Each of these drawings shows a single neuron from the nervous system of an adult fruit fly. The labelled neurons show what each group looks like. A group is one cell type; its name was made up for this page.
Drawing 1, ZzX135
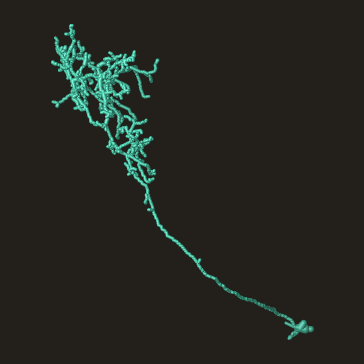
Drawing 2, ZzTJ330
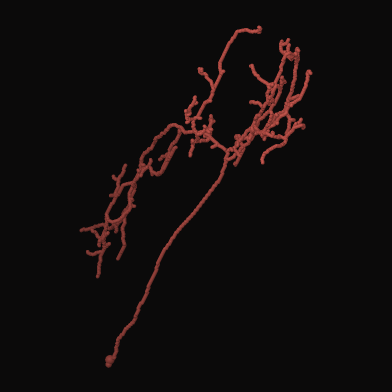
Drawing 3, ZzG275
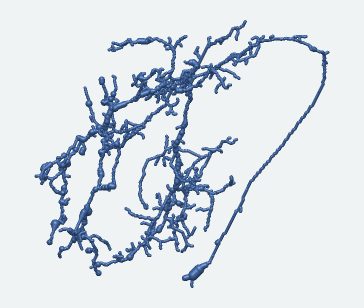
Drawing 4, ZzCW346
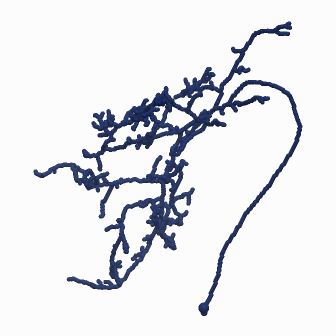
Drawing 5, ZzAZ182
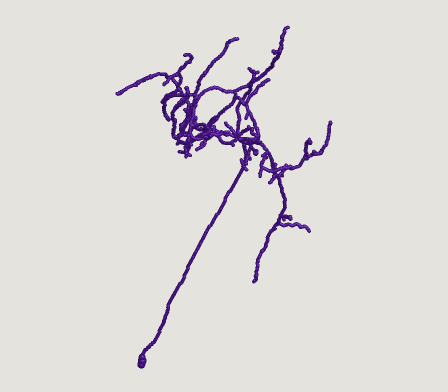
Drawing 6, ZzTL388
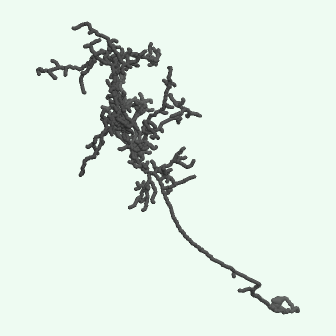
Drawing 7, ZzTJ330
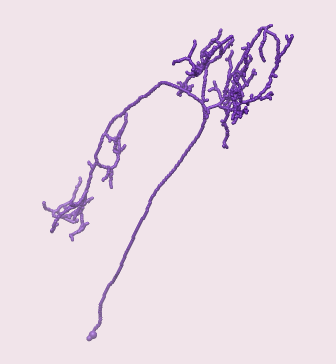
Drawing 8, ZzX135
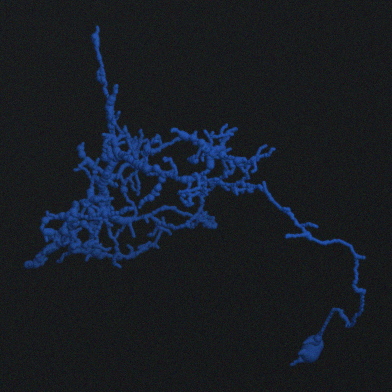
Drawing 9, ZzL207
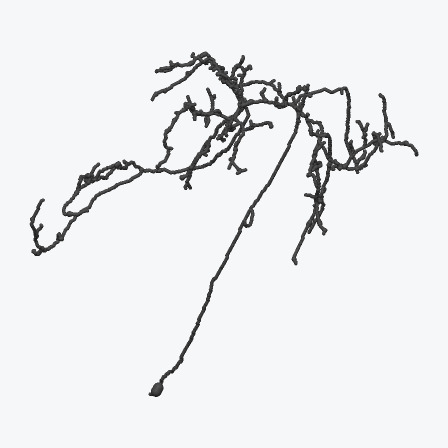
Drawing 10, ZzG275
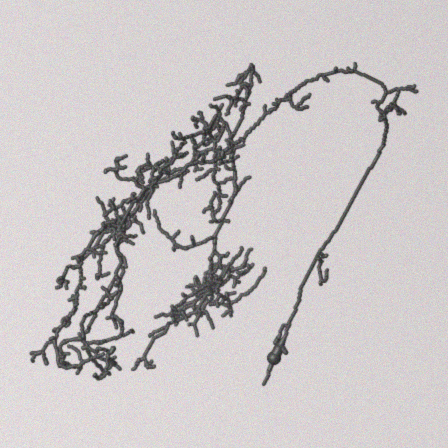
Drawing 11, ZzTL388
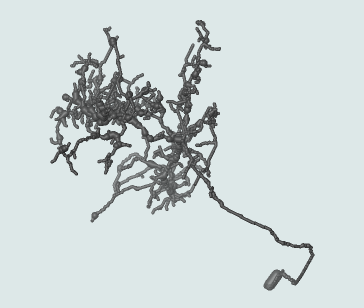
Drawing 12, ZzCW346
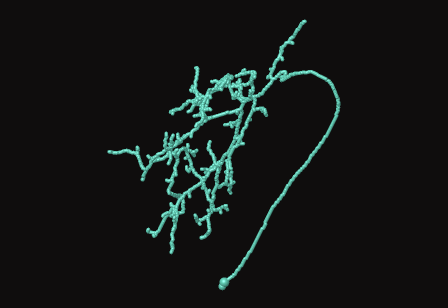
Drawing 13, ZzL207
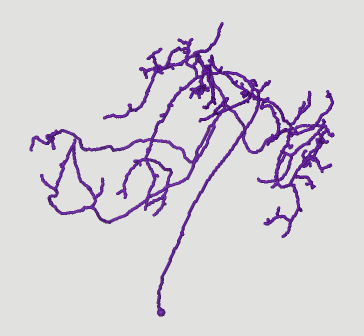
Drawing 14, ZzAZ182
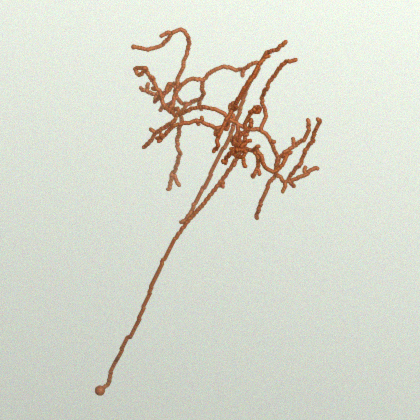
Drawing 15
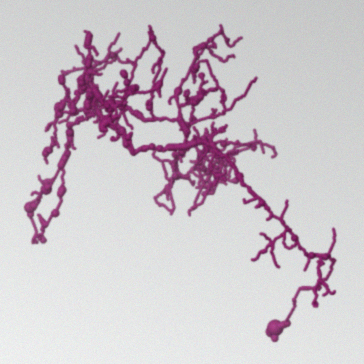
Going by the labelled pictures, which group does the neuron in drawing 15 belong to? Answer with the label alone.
ZzTL388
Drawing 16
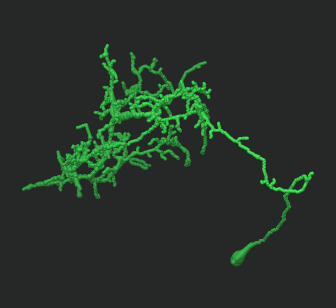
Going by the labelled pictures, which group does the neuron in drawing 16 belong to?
ZzX135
